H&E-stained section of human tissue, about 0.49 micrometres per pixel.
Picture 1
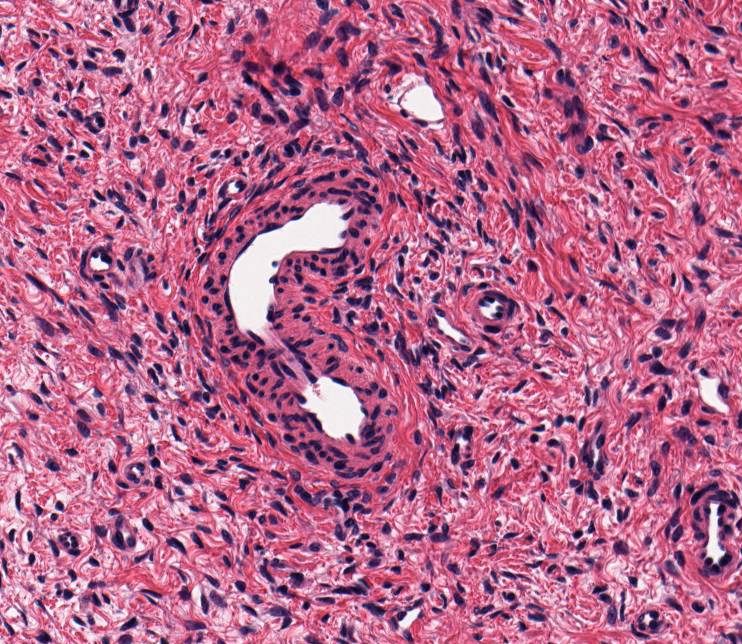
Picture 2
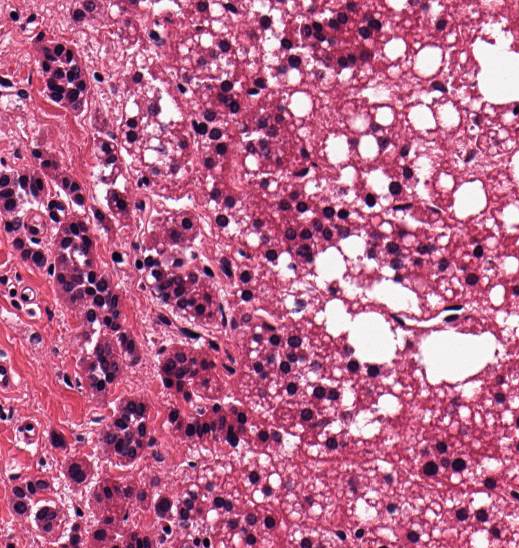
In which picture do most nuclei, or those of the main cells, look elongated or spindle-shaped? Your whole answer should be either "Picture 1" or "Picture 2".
Picture 1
